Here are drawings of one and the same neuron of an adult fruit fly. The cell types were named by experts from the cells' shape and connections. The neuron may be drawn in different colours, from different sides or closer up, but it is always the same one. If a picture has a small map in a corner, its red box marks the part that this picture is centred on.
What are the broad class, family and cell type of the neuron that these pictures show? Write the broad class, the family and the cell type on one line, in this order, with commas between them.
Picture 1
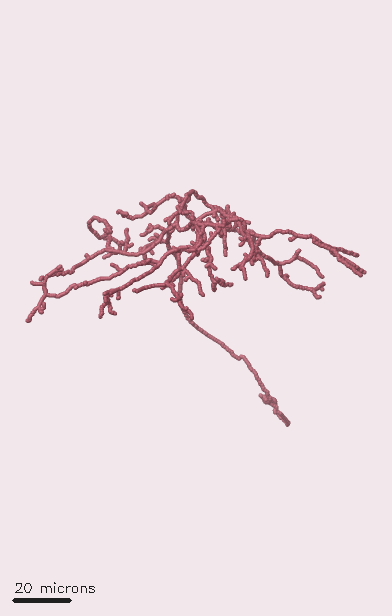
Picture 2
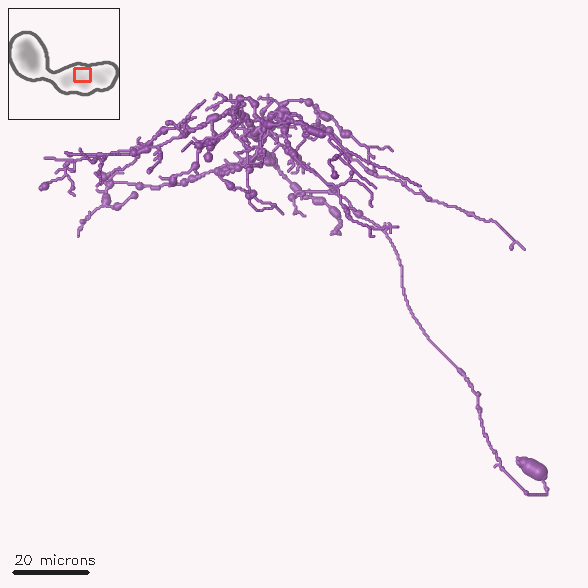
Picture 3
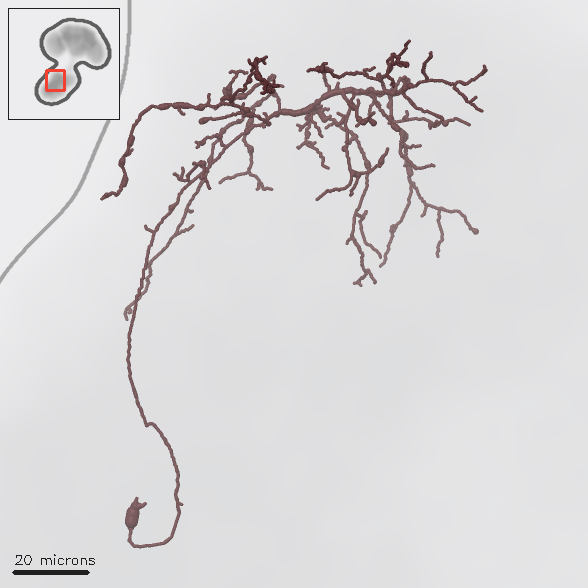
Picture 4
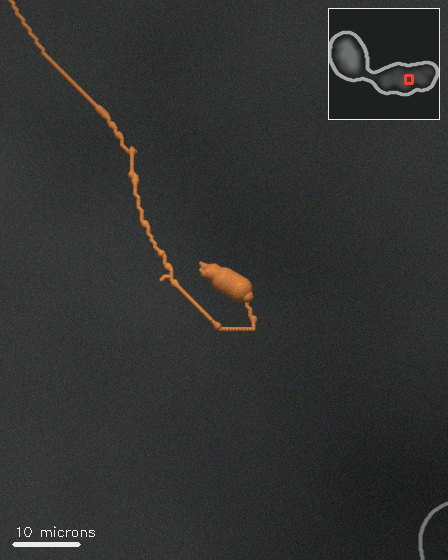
nerve-cord intrinsic neuron, hemilineage 03B, IN03B058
